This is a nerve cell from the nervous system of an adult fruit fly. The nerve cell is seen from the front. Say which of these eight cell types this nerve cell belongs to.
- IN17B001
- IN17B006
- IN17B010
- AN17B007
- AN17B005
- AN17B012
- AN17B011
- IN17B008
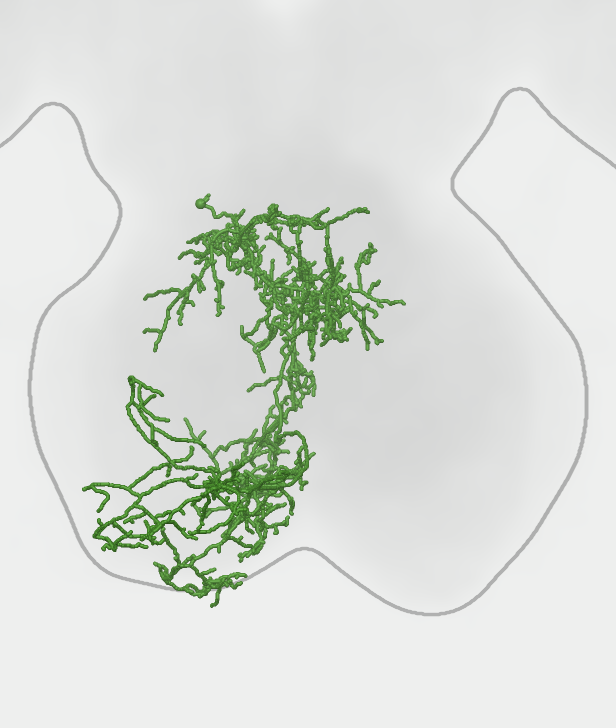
IN17B010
